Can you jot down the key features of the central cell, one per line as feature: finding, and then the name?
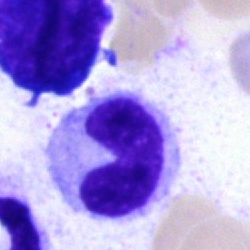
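Outline: see how round and smooth it is.
Nucleus: kidney-shaped, with a deep notch that opens to the left.
Position: the nucleus sits toward the right side of the cell.
Cytoplasm: a pale bluish-grey.
Cell type: band neutrophil.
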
